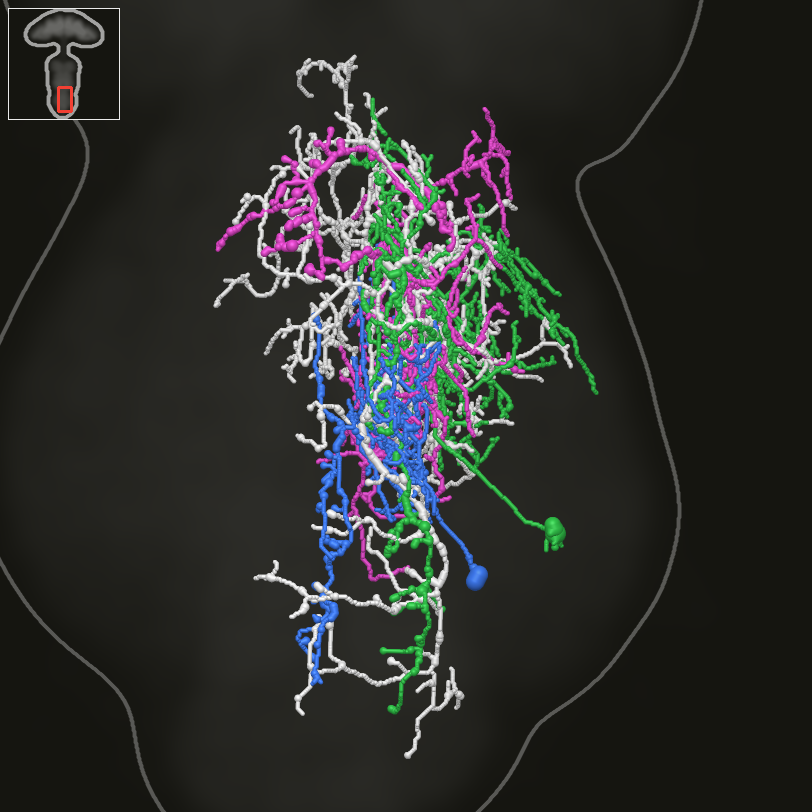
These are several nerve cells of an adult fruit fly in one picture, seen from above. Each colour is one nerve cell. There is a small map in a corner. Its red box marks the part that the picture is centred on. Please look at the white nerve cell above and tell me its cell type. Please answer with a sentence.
The cell type is IN12A024.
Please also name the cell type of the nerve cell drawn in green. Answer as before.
The cell type is IN12A039.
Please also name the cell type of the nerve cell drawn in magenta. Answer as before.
The cell type is IN06A050.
